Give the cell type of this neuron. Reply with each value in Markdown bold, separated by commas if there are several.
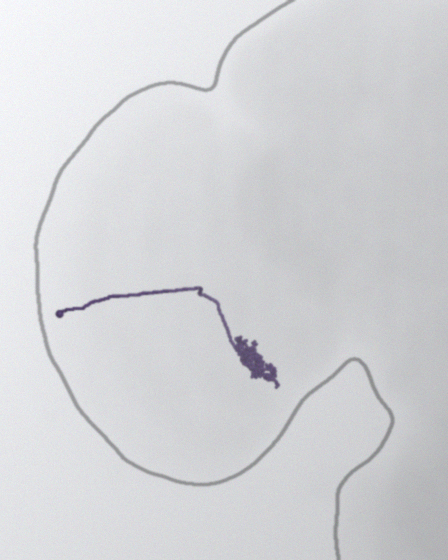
**LPi34**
